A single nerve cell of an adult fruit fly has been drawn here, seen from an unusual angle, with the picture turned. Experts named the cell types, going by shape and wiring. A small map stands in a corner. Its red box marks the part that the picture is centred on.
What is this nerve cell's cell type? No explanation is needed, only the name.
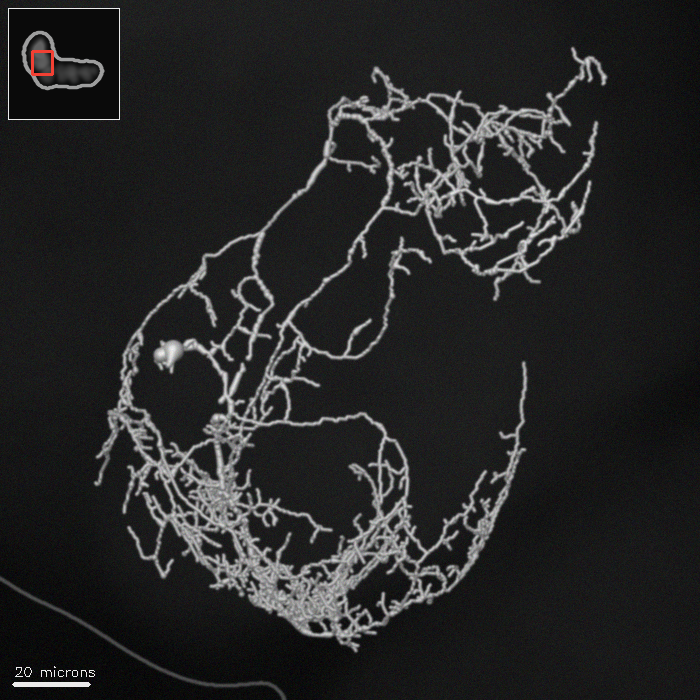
AVLP281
